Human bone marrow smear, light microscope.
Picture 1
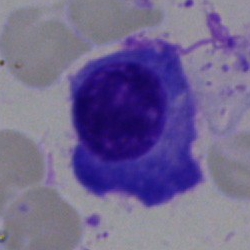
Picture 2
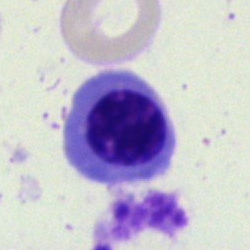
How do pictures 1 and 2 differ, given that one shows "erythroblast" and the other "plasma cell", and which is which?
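Picture 1 shows a plasma cell; picture 2 shows an erythroblast. The plasma cell has an irregular, angular outline, whereas the erythroblast's outline is smooth and roughly oval, without surface projections. In the plasma cell, the nucleus lies toward the upper left of the cell.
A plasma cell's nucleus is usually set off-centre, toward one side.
The plasma cell's cytoplasm stains a deep blue.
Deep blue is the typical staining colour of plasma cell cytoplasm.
The erythroblast, by contrast, has a moderate rim of pale-to-medium blue cytoplasm around its nucleus, widest on the left and lower side. Its chromatin is dark purple and coarsely clumped, with small paler patches between the clumps, and no distinct nucleolus is seen.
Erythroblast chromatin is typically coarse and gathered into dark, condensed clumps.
Neither cell shows granules in its cytoplasm, and the erythroblast's cytoplasm also contains no visible vacuoles.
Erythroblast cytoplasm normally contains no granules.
Small purple platelet-like fragments lie off the upper right of the plasma cell.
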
